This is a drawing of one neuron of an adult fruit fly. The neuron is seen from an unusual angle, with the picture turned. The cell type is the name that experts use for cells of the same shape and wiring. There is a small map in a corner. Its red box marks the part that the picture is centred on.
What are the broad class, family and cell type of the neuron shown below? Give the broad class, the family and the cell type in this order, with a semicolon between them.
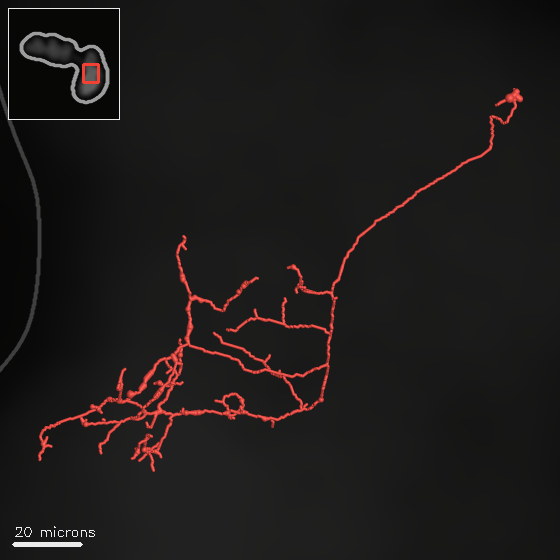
central-brain intrinsic neuron; hemilineage MX3; CB3784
